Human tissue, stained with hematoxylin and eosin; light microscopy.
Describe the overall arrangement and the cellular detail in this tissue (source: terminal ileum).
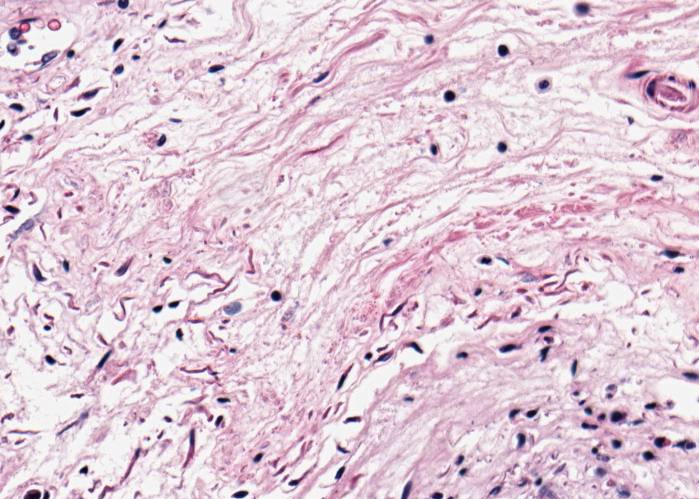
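No epithelium appears anywhere; the whole field is loose connective tissue stroma. Sparse spindle cells with slender, elongated, dark nuclei are scattered among the fibres. Nuclei are more crowded in the lower right corner than above. A small thick-walled vessel is cross-sectioned at upper right.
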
